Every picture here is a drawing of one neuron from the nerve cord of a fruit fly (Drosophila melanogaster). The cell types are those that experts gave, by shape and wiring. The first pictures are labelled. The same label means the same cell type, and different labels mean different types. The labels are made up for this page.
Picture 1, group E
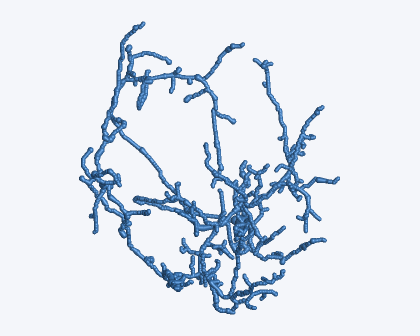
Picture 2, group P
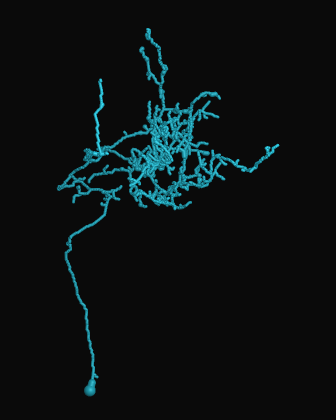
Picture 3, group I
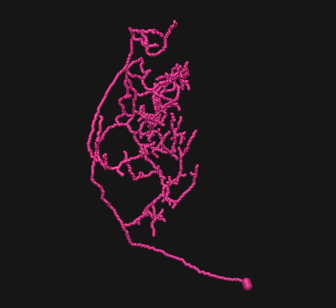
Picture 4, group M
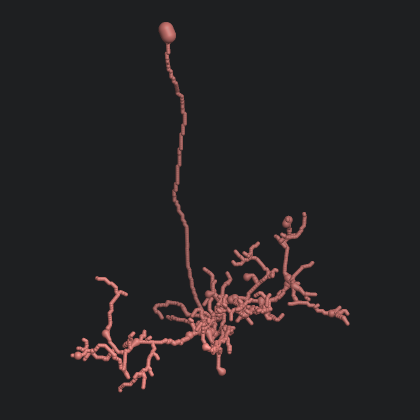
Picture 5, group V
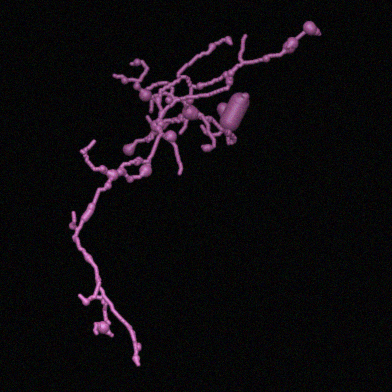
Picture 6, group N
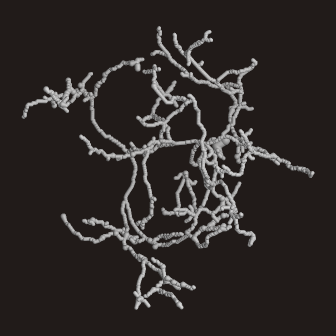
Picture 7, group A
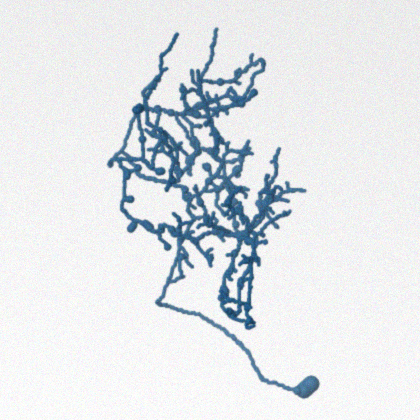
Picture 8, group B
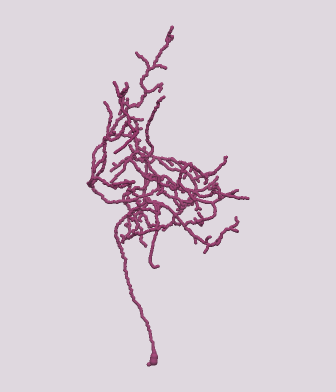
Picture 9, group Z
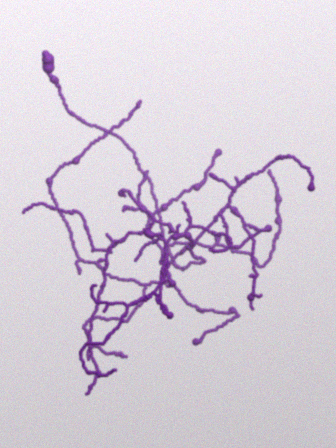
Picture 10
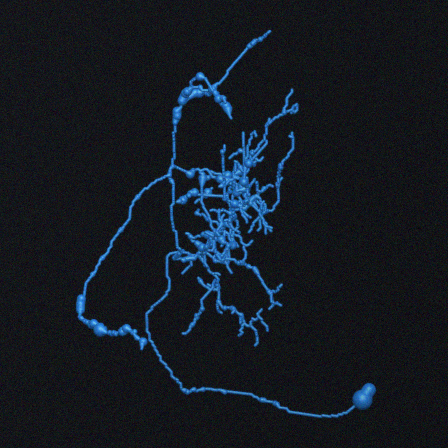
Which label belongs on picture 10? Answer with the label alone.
group I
